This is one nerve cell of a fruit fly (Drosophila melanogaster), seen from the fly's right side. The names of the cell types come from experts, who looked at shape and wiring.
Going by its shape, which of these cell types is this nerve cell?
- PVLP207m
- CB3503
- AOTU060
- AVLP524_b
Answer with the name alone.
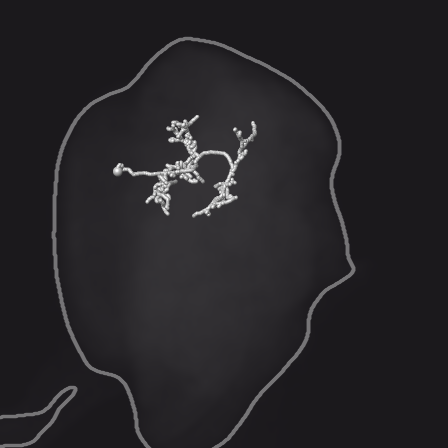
PVLP207m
